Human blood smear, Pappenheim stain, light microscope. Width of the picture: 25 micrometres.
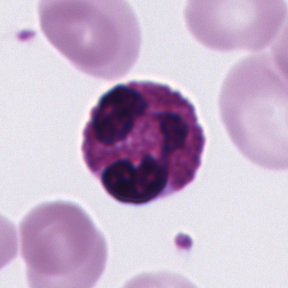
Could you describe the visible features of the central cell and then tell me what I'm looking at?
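Look first at the nucleus: it is split into separate lobes set around the edge of the cell. Now turn to the cytoplasm, which is filled throughout with coarse granules. Those granules give it a reddish-pink colour, yet they leave the outlines of the nuclear lobes clear to see. The whole cell measures about 11 micrometres across. What you are looking at is an eosinophil.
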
